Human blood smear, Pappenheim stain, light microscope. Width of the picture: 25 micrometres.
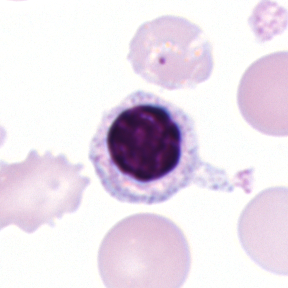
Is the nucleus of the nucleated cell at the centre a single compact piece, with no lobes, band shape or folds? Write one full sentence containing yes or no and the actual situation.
Yes, one compact round, oval or kidney-shaped mass makes up the nucleus.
